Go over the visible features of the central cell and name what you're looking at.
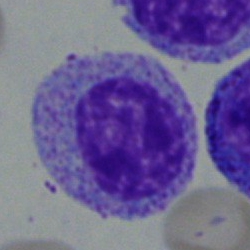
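See how the outline is round but has a finely irregular, speckled edge. Deep purple chromatin, with paler patches scattered through it. Around the nucleus there's a moderate rim of pale blue-grey cytoplasm, widest on the left side, and fine purple granules are scattered all through it. That's a myelocyte.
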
